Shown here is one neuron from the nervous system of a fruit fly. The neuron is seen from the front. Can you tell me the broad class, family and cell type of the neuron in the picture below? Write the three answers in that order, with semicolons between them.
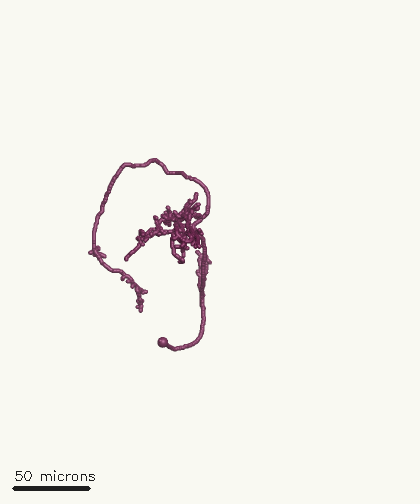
nerve-cord intrinsic neuron; hemilineage 02A; IN02A041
